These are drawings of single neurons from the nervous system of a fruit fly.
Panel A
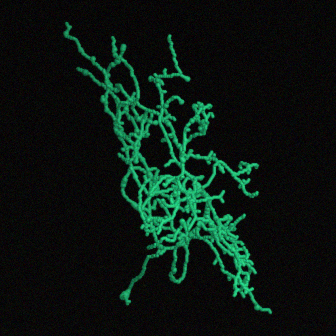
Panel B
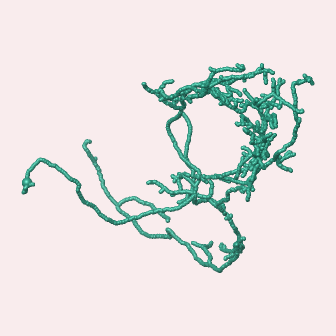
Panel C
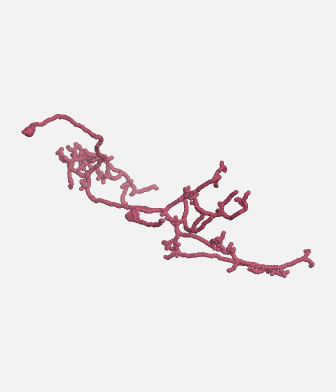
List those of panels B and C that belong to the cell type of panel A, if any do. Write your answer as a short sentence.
None of them is of the same cell type.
